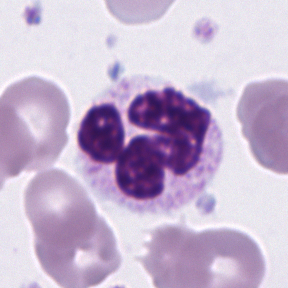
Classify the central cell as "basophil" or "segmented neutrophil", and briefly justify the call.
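The cell is a segmented neutrophil. Its cytoplasm holds fine, evenly scattered pinkish-violet granules.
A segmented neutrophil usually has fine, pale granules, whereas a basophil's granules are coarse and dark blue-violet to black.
The granules here are fine and pinkish-violet, not coarse and dark.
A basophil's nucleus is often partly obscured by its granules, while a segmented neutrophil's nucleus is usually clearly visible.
In this cell the nucleus shows its dark purple, coarsely clumped chromatin, with no nucleoli visible.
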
